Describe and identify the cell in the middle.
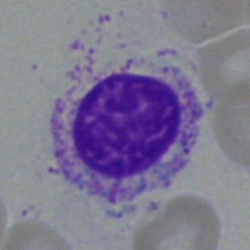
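Dense, dark purple chromatin is broken by paler streaks. Coarse purple granules are scattered through the cytoplasm but largely spare the nucleus, which remains clearly visible. The cell border is irregular and poorly defined. The cell is a myelocyte.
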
